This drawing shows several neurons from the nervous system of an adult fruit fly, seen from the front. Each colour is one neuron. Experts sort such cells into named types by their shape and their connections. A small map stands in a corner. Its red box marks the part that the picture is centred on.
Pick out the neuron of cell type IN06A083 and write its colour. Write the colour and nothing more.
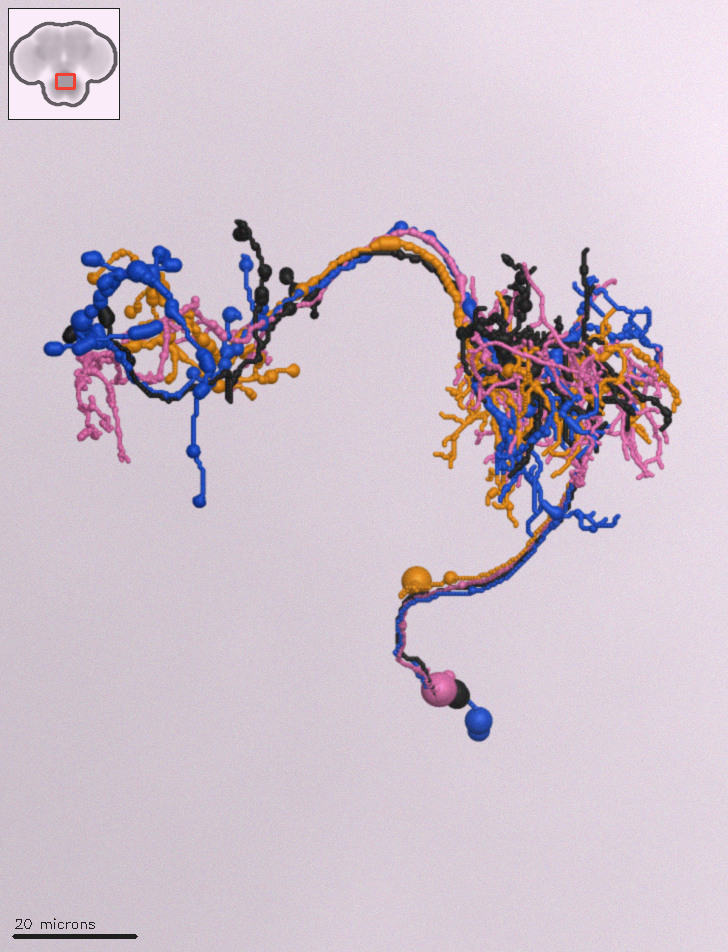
blue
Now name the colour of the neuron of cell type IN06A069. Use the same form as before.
pink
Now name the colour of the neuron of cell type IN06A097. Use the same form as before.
orange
